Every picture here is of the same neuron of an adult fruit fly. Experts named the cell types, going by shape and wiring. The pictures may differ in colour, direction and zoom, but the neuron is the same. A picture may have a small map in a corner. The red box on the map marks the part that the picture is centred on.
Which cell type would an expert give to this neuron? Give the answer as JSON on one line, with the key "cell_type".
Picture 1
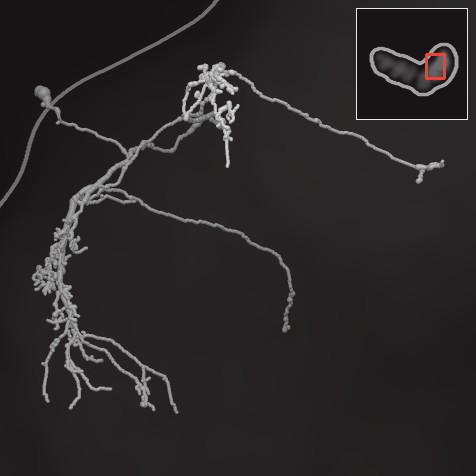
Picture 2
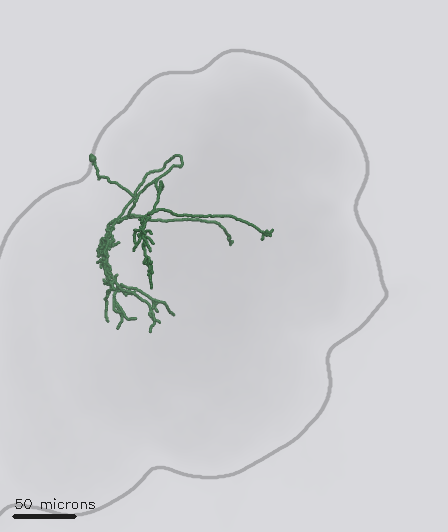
{"cell_type": "PS215"}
